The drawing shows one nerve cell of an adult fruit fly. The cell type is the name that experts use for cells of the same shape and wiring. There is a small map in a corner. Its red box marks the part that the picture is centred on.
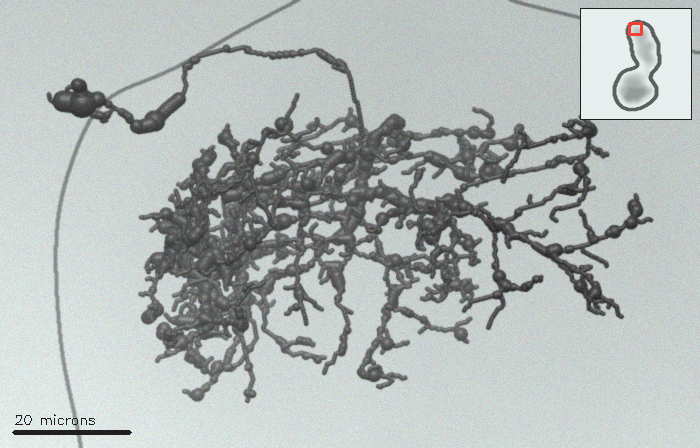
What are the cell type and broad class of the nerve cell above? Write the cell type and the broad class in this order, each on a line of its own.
INXXX262
nerve-cord intrinsic neuron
